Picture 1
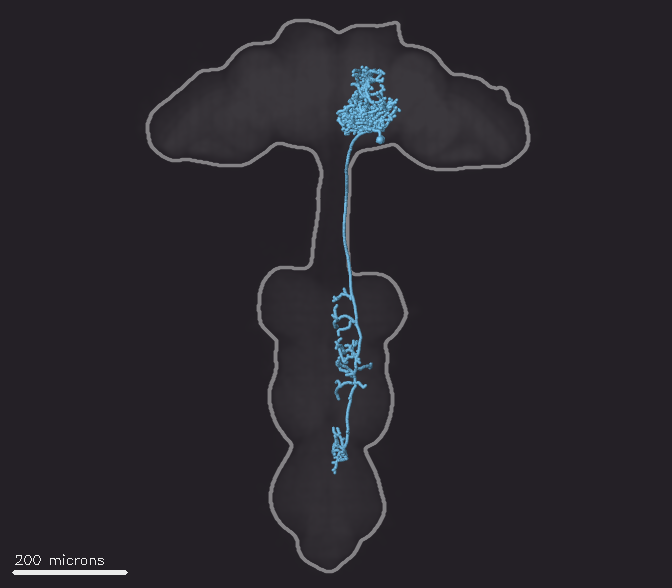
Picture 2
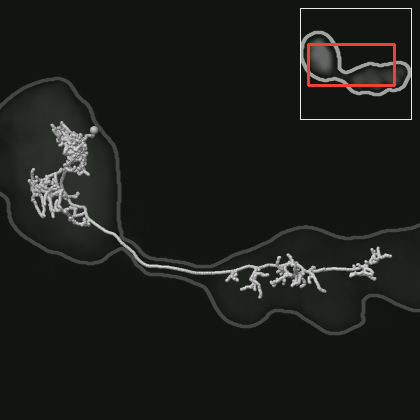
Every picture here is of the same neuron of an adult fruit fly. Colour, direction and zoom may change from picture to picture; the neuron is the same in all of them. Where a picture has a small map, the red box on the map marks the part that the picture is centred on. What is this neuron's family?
hemilineage PSp3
